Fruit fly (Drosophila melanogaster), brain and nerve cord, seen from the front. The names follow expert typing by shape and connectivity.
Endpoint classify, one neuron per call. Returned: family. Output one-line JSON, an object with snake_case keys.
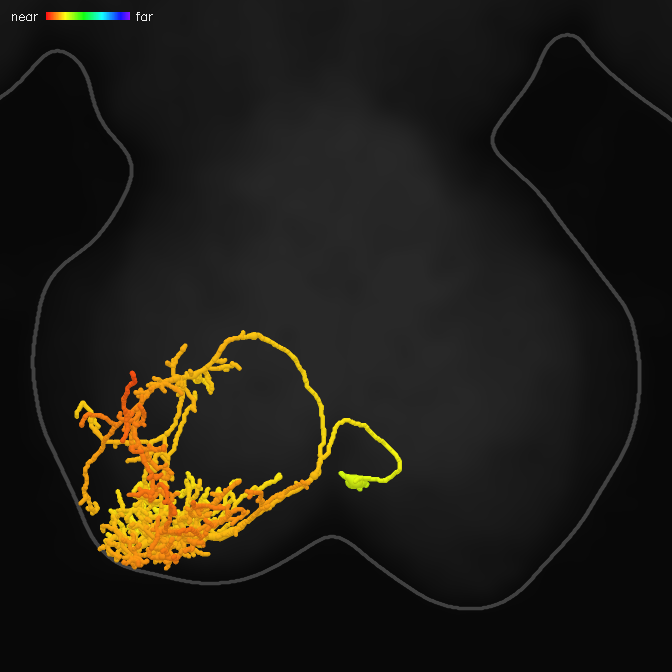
{"family": "hemilineage 12B"}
